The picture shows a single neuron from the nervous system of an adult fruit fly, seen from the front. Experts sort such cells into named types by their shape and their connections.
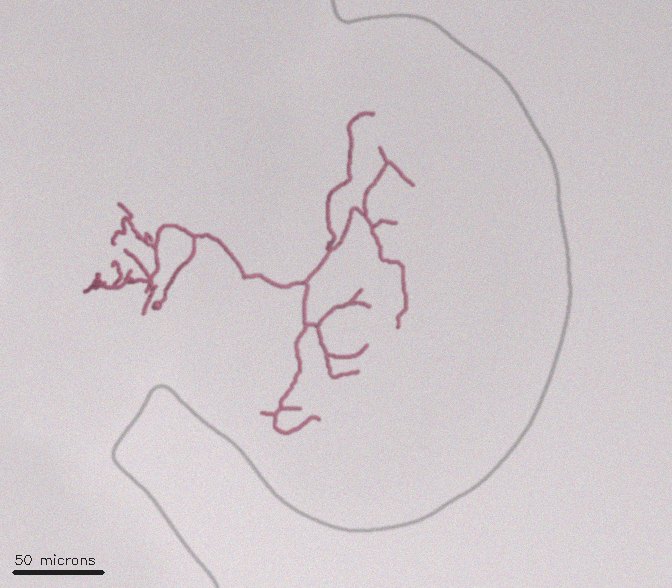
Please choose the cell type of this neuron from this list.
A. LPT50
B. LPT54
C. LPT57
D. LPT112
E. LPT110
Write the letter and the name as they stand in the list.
D. LPT112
